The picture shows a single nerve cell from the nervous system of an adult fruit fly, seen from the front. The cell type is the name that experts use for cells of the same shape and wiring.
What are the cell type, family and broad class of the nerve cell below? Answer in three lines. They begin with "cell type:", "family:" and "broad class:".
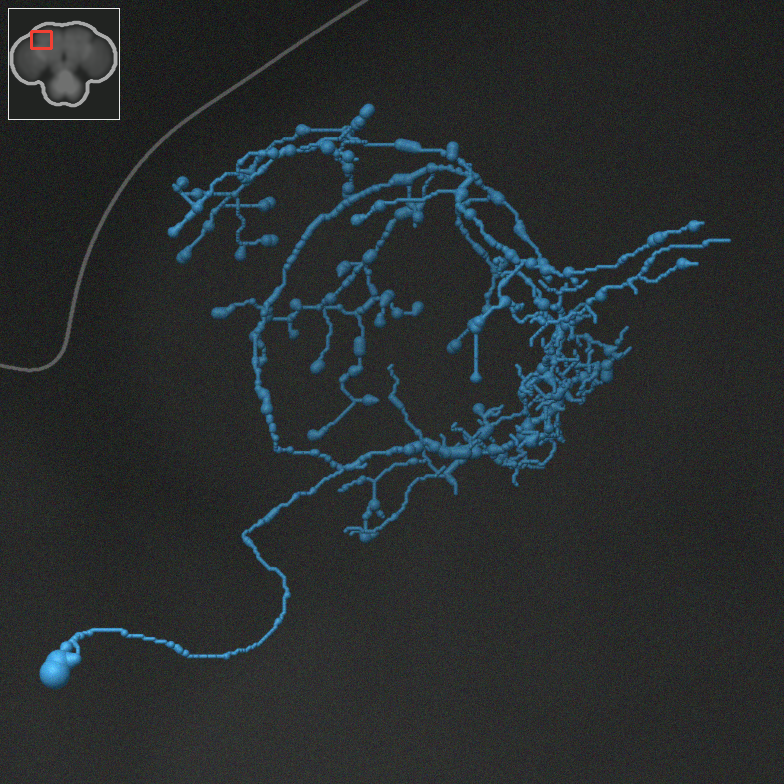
cell type: LHAV3o1
family: hemilineage LHa3
broad class: central-brain intrinsic neuron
